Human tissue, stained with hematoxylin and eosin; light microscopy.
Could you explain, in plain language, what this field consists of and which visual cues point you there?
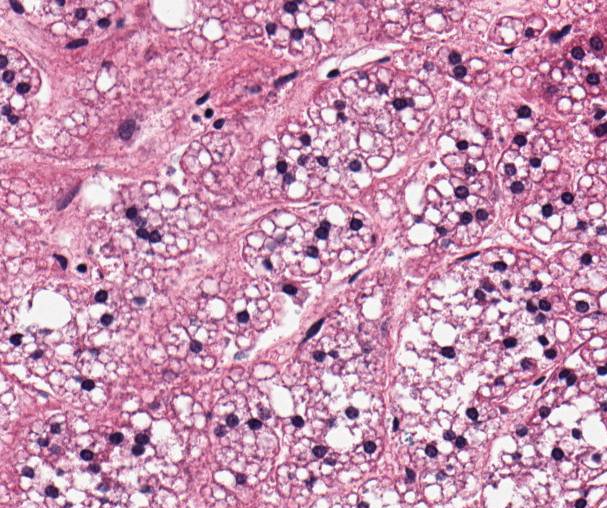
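Zona fasciculata of the adrenal gland, in nests of cells whose cytoplasm is packed with small clear vacuoles, giving a bubbly look.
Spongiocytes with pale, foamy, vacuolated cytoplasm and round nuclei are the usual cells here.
Nuclei small, round, dark, fairly uniform. No glandular lumens or tubules. Larger round clear spaces, several times nuclear size, scattered among bubbly cells.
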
